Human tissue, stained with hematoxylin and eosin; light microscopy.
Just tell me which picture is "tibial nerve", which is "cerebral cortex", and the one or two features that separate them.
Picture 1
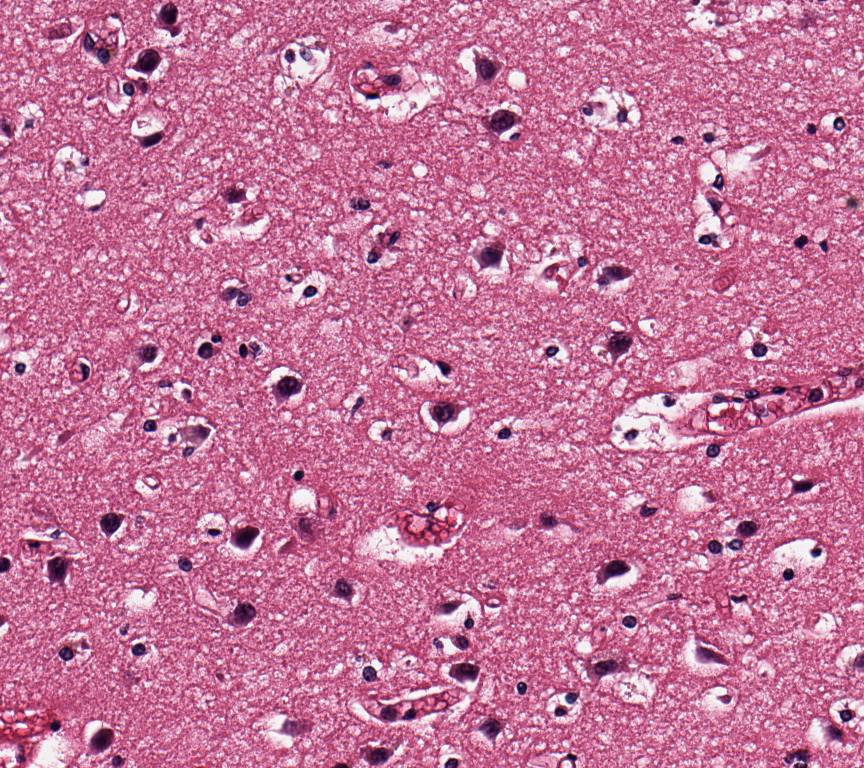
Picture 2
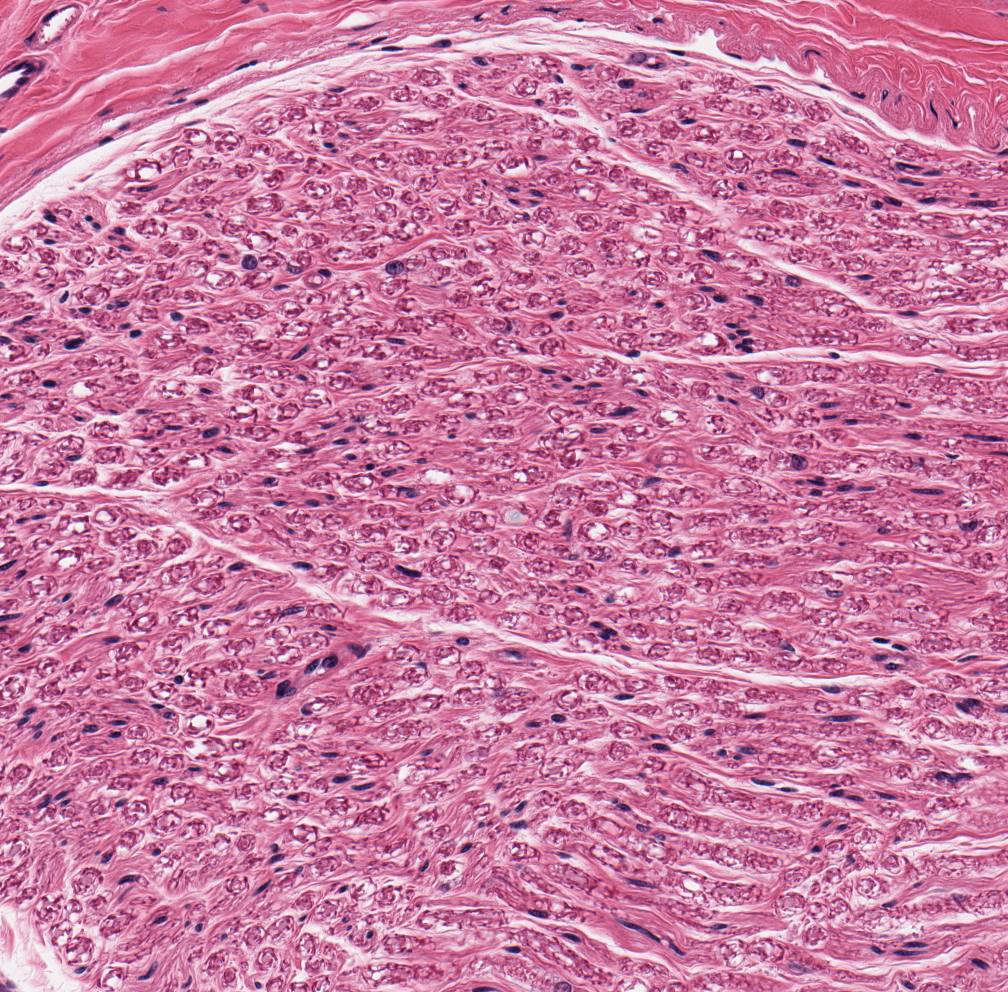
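Picture 1: cerebral cortex. Picture 2: tibial nerve. Picture 1: pink, finely granular fibrillary background throughout, cells scattered singly, no epithelium or glands. Background speckled with many tiny clear vacuoles. Scattered larger cells with angular, darkly stained bodies, several triangular. Small round dark nuclei, no visible cytoplasm, evenly spread. Picture 2: one large bundle of tightly packed nerve fibres fills most of the field below a curved upper boundary. Small, dark, elongated nuclei between fibres, scattered and far fewer than the fibre profiles. Upper edge of bundle lined by a thin layer of flattened cells with slender nuclei; above it, dense, wavy, strongly eosinophilic collagen with few nuclei.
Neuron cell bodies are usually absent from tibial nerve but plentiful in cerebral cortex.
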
